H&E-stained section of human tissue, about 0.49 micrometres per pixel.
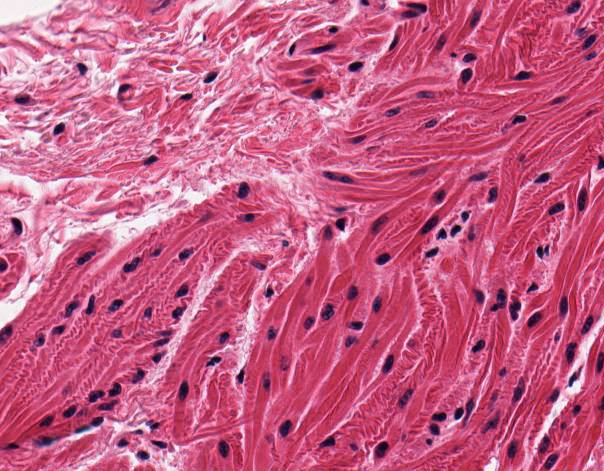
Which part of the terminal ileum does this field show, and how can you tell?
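Smooth muscle; here is how I get there. Most of the field is closely packed, elongated pink fibres running diagonally from lower left to upper right. Their dark purple nuclei, oval to elongated, lie singly along the fibres with long axes following the fibre direction.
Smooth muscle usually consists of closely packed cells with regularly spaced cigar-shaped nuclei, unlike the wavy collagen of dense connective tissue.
In the upper left, though, the fibres are looser and wavier, with pale gaps between.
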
